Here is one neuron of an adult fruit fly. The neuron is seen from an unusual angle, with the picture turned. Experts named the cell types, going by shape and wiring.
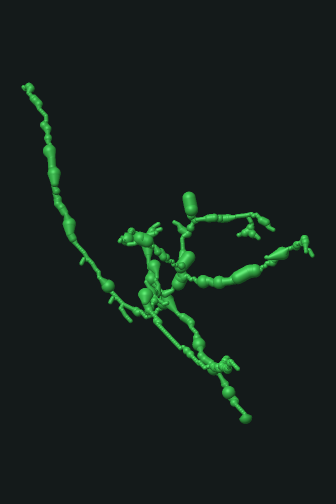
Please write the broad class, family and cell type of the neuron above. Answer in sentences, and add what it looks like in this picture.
It is a sensory neuron entering the nerve cord. The name of its family is class mechanosensory tactile. It is of cell type SNta21. The drawing shows no cell body. In this view it is about as wide as it is tall.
